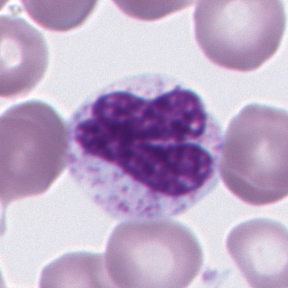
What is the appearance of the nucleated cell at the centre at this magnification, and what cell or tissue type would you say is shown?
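Several broad lobes make up the nucleus, linked to one another by thick connections. Its chromatin is dark purple and coarsely clumped, and no nucleoli can be made out. The cytoplasm contains no vacuoles. This cell is a segmented neutrophil.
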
